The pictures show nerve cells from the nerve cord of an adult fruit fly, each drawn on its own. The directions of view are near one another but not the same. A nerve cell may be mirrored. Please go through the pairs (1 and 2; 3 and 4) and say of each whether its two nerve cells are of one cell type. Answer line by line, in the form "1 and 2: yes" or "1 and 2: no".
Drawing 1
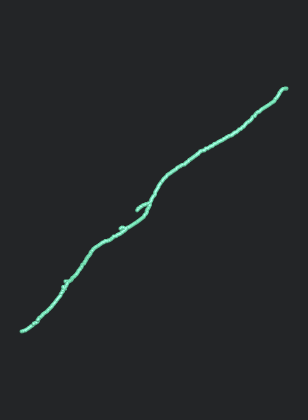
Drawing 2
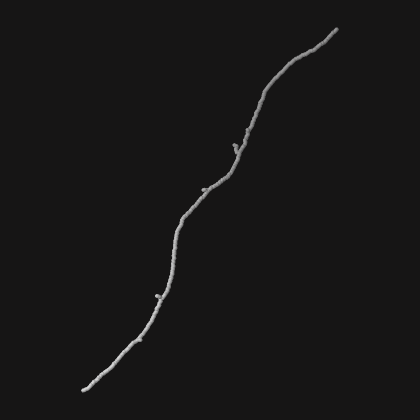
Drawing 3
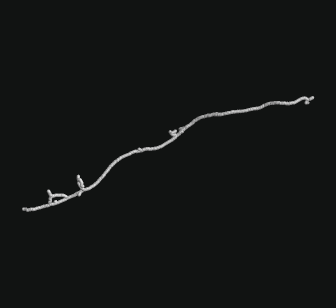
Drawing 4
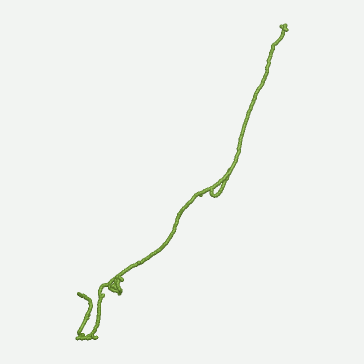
1 and 2: no
3 and 4: yes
